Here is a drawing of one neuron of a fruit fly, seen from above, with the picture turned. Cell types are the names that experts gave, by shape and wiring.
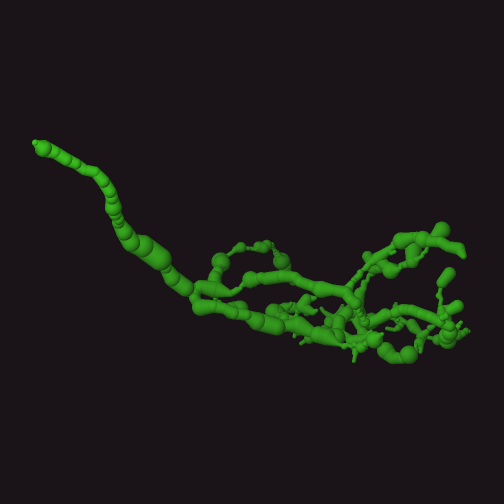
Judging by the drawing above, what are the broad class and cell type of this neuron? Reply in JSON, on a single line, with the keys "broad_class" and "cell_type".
{"broad_class": "sensory neuron entering the nerve cord", "cell_type": "SNxx23"}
